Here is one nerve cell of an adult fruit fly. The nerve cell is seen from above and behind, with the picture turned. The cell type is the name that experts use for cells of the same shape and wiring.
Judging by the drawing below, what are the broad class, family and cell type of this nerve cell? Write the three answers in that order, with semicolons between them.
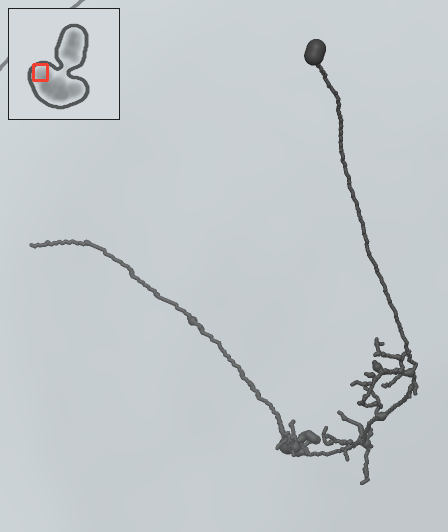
optic-lobe intrinsic neuron; C; C2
